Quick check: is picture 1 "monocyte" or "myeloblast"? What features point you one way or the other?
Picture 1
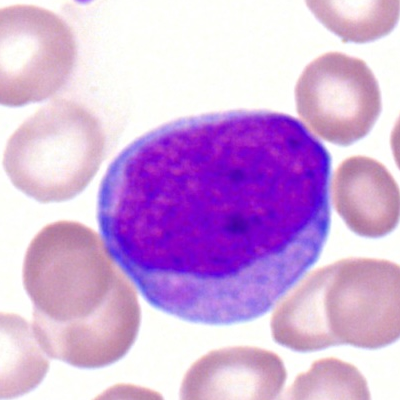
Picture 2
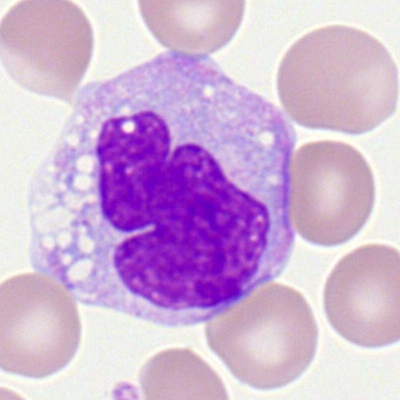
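That's a myeloblast in picture 1, and picture 2 is the monocyte. The myeloblast's outline is smooth and rounded with no surface projections; the monocyte's is irregular and somewhat angular. The monocyte's nucleus is a single folded mass with a deep cleft cutting into it from the left.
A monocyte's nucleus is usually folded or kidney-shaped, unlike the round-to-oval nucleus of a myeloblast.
In the myeloblast's nucleus you'll see a few small darker spots. The myeloblast's cytoplasm stains blue, while the monocyte's is abundant and pale grey-blue to lilac.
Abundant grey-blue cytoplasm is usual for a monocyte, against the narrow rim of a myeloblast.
The monocyte also carries a fine dusting of pinkish-lilac granules.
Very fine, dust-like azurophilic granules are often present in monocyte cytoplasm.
Many small clear vacuoles sit on the monocyte's left side, whereas the myeloblast's cytoplasm has none.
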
